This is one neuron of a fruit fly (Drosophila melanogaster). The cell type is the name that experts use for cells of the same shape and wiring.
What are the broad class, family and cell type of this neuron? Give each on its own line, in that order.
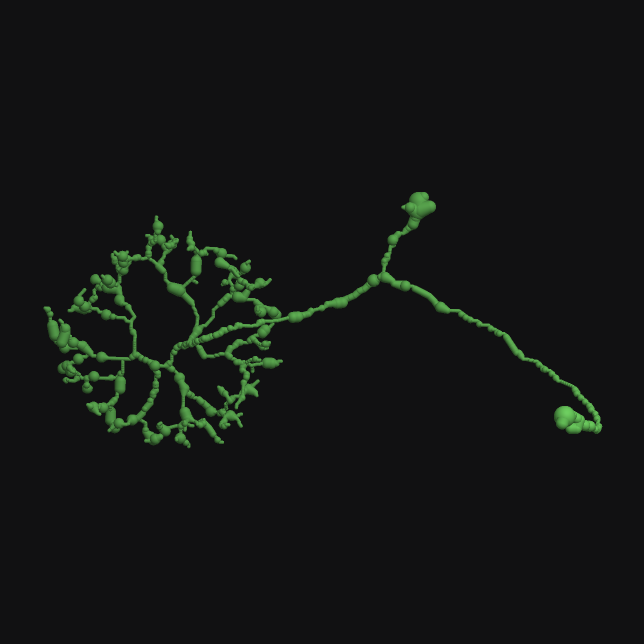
central-brain intrinsic neuron
hemilineage EBa1
ER2_b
